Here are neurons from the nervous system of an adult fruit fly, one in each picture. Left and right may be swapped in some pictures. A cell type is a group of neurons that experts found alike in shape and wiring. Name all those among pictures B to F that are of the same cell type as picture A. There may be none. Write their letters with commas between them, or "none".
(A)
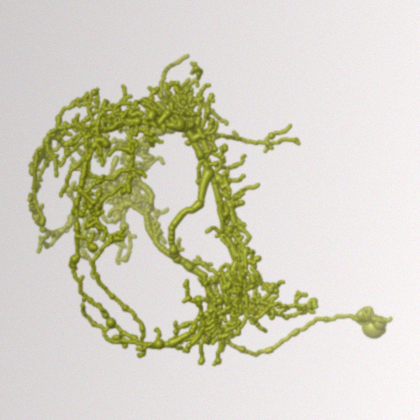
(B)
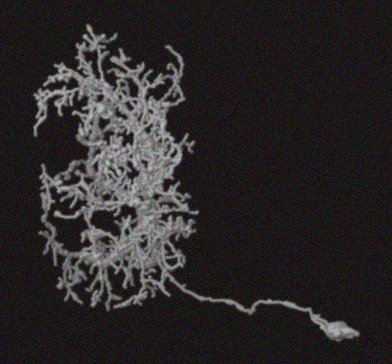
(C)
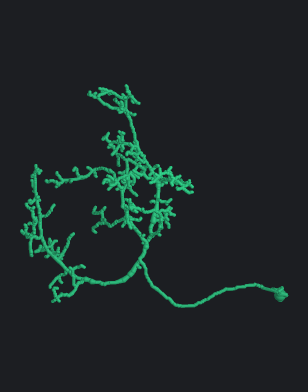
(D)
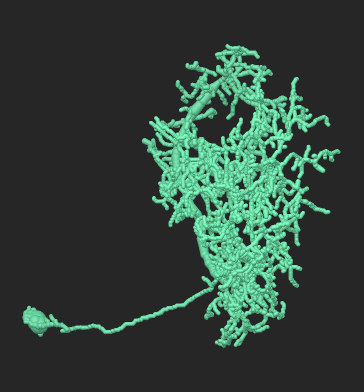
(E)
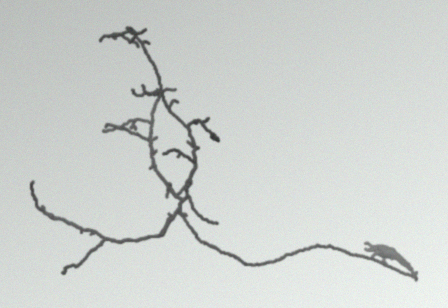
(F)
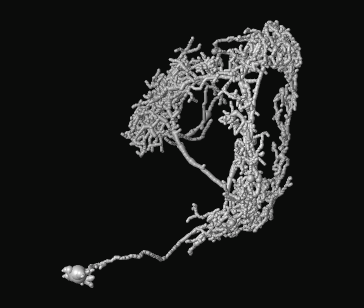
F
